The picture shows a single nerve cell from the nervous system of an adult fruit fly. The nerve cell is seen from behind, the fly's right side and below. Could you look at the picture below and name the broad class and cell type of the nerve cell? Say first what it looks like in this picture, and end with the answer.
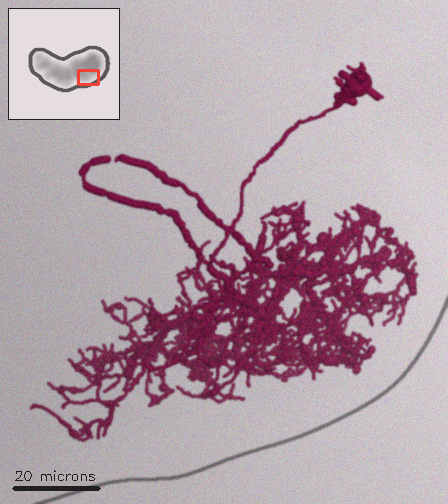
From left to right in the picture it spans about 90 microns. More than a hundred branch ends can be seen. This is a central-brain intrinsic neuron. It is of cell type GNG457.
